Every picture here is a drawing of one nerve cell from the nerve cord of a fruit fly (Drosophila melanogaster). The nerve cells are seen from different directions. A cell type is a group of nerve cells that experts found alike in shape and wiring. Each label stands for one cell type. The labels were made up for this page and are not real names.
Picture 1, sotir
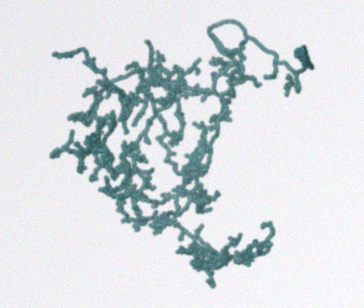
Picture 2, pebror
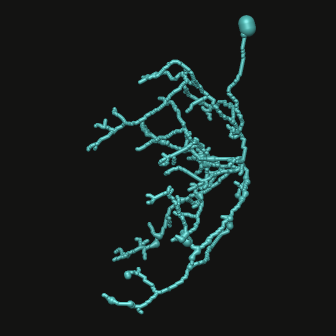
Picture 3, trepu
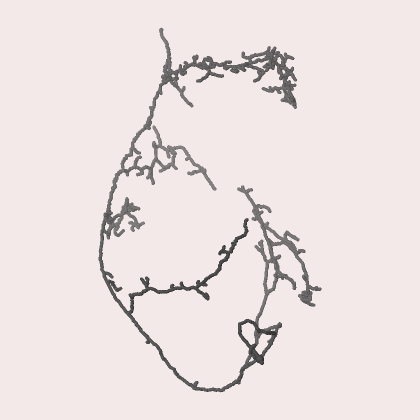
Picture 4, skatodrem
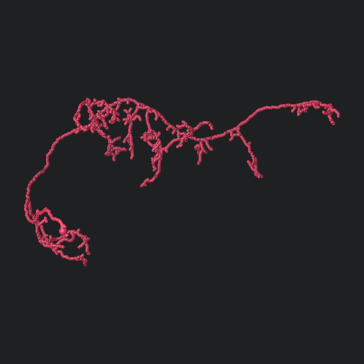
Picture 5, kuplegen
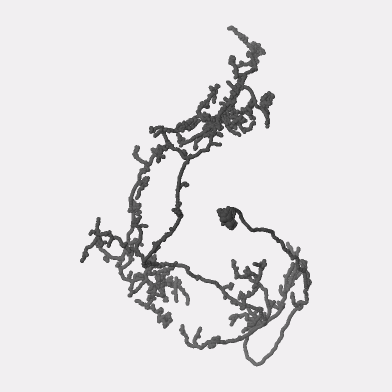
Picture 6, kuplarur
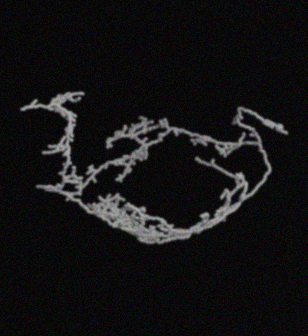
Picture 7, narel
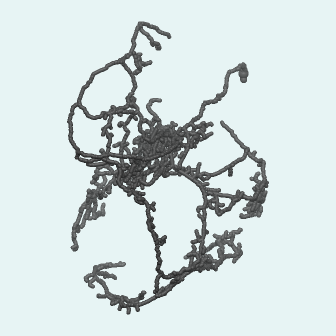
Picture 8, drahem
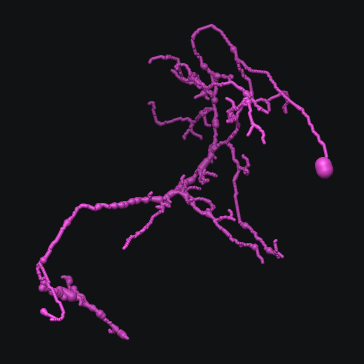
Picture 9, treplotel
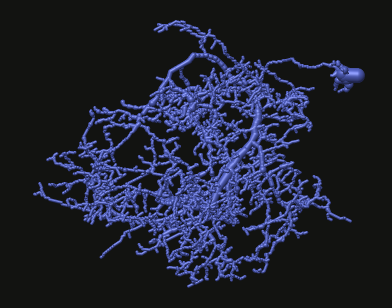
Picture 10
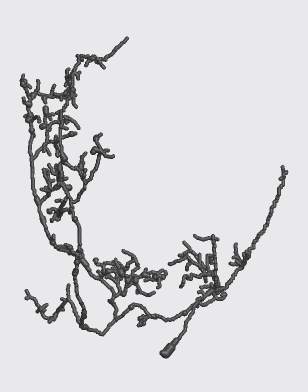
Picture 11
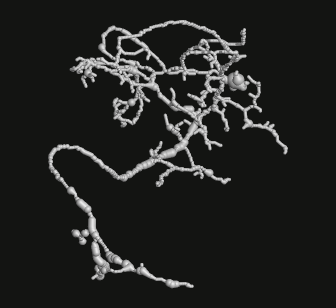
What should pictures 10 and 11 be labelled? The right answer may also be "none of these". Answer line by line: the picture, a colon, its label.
10: kuplegen
11: drahem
